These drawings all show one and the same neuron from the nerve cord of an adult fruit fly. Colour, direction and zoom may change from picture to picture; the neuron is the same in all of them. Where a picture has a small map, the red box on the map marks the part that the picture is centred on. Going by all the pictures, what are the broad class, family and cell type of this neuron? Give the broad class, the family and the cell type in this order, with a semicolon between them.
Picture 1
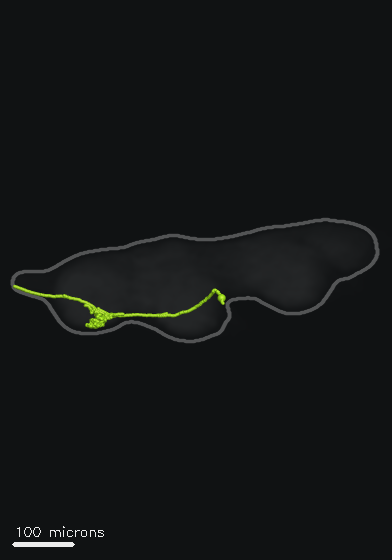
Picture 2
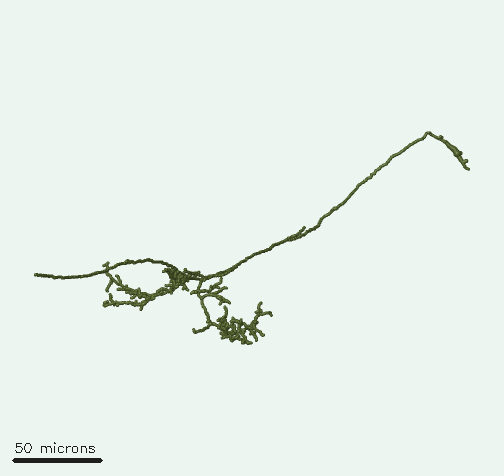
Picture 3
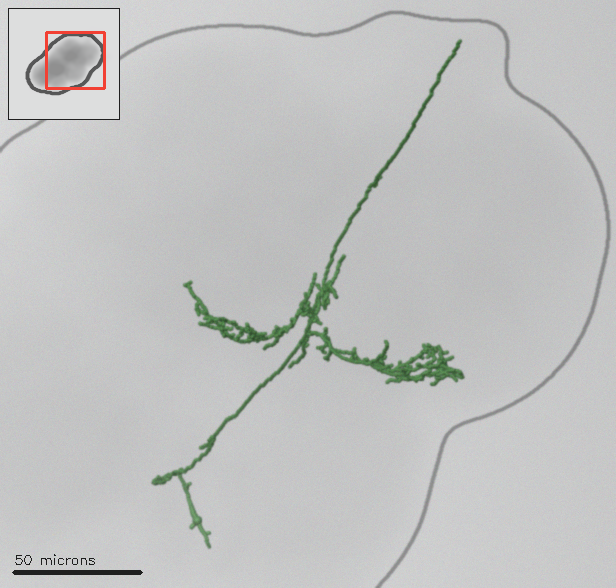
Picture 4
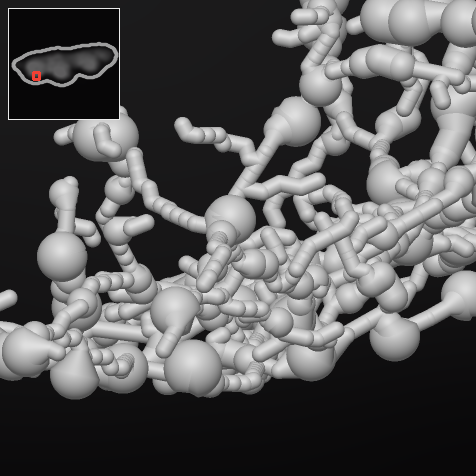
ascending neuron; hemilineage 05B; AN05B076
